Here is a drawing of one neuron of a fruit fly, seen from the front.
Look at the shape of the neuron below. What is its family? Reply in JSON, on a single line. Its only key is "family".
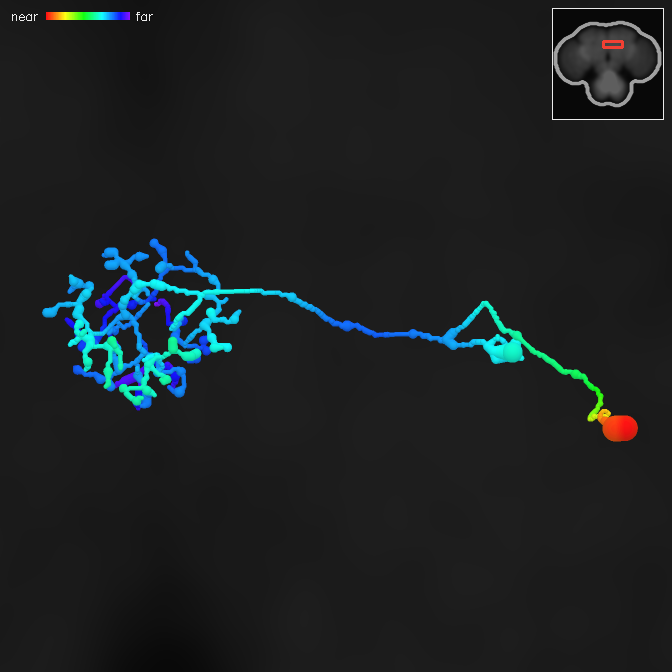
{"family": "hemilineage EBa1"}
